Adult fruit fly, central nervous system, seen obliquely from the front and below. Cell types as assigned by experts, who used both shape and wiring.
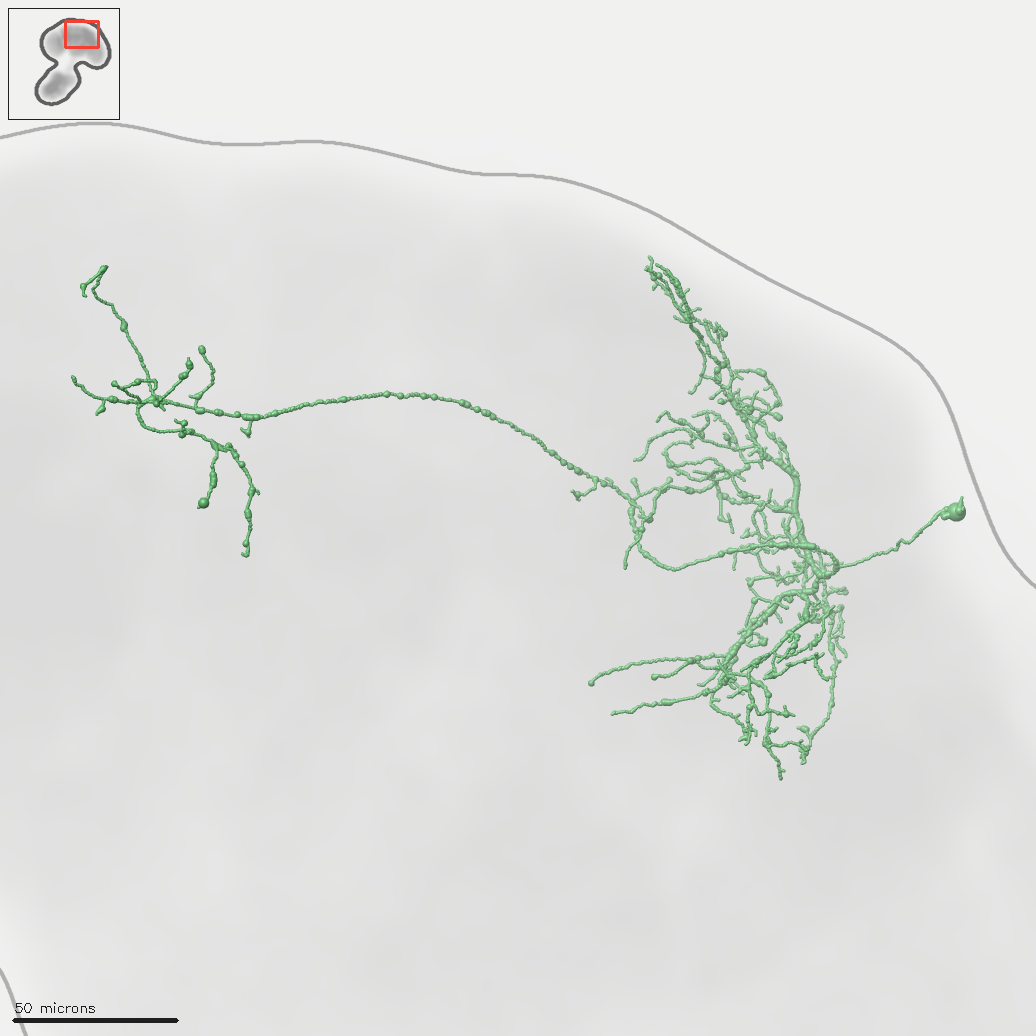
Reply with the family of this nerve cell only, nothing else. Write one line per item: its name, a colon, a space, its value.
family: hemilineage VLPl&d1_dorsal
